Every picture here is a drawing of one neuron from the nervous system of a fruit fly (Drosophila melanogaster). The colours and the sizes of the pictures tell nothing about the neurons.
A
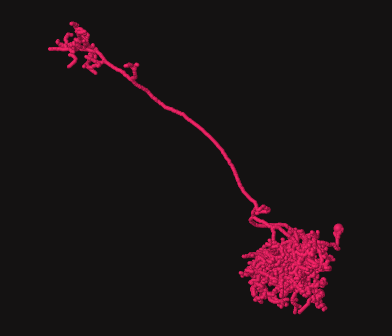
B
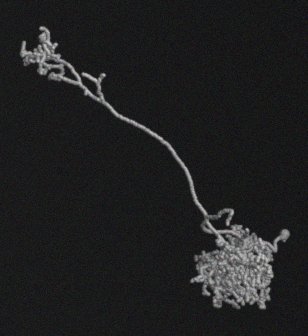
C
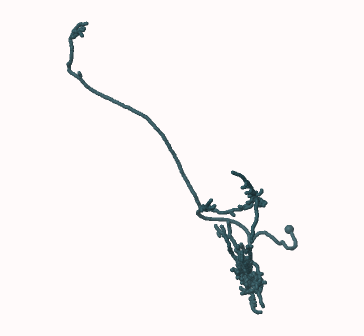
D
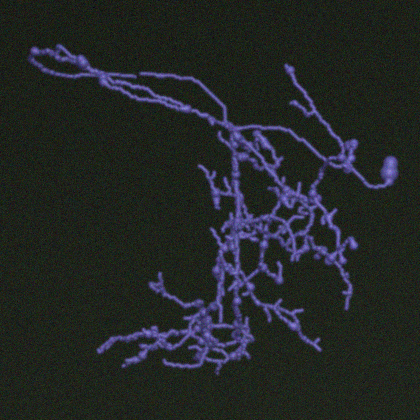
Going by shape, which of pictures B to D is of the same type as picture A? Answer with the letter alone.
B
